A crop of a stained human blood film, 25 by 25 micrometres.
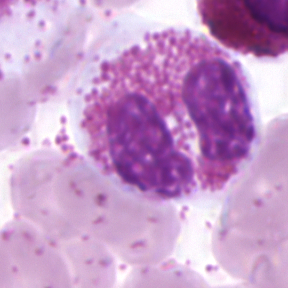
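Eosinophil in a stained smear of human peripheral blood. Its nucleus has two lobes, lying side by side, left and right, with granular cytoplasm between them. Coarse, round, reddish-pink granules densely pack the cytoplasm.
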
